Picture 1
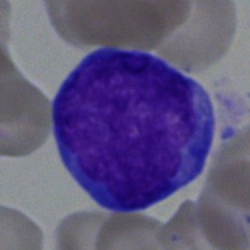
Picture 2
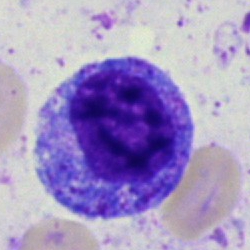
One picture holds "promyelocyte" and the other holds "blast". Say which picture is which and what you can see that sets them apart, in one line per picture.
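Picture 1 is a blast. No granules are seen in the cytoplasm.
Picture 2 is a promyelocyte. Purple granules are scattered through the cytoplasm.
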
